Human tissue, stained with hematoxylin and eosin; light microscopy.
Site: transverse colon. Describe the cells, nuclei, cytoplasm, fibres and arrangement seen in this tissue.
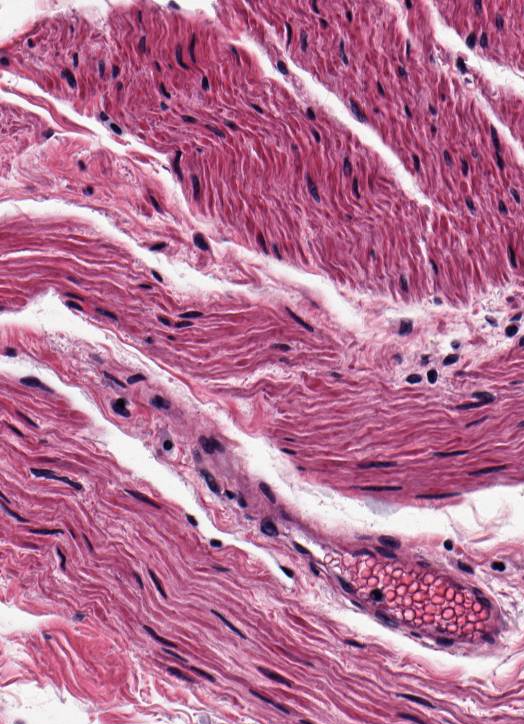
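Dark, elongated, cigar-shaped nuclei lie within the muscle cells, parallel to the fibres. Separating the muscle bundles are thin strands of paler, loose connective tissue with scattered small nuclei. Neither fat cells nor epithelium appear anywhere in the field.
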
